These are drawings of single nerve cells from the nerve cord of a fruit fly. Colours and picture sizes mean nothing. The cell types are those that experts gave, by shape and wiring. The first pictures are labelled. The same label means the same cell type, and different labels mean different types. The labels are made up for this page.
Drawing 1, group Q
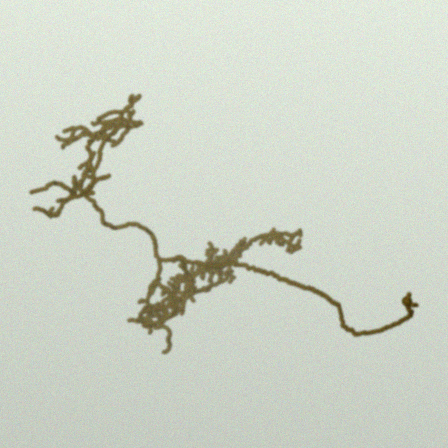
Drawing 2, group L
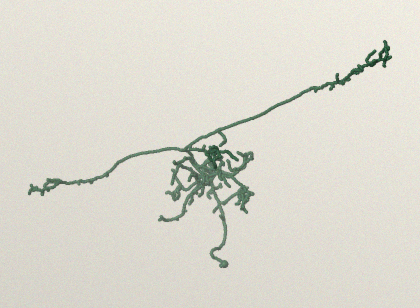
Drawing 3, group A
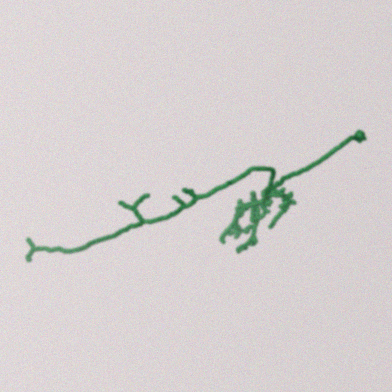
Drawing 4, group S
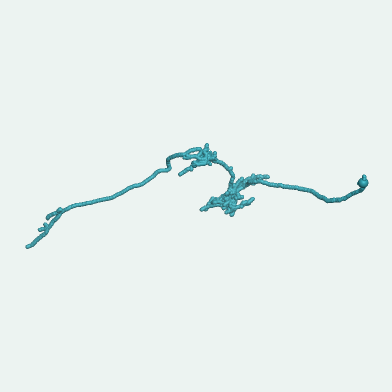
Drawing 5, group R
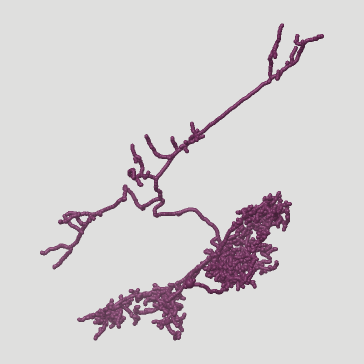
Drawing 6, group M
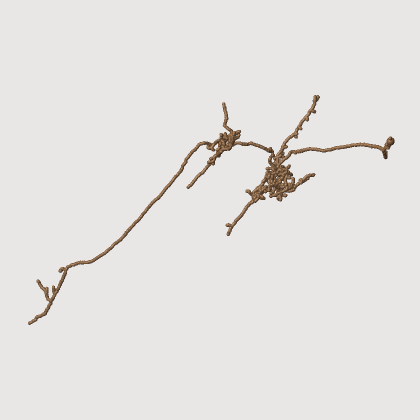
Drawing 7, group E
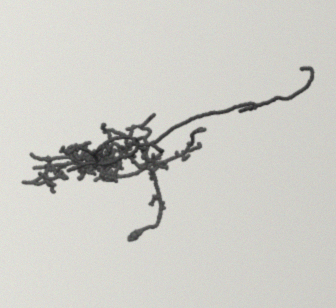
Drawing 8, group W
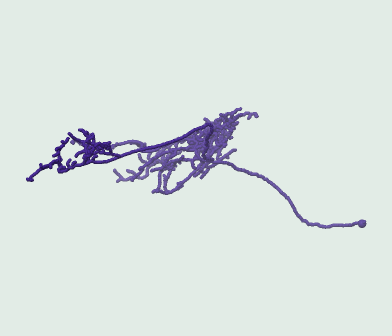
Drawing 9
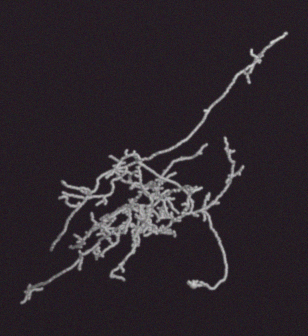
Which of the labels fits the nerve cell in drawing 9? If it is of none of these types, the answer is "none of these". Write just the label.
group E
